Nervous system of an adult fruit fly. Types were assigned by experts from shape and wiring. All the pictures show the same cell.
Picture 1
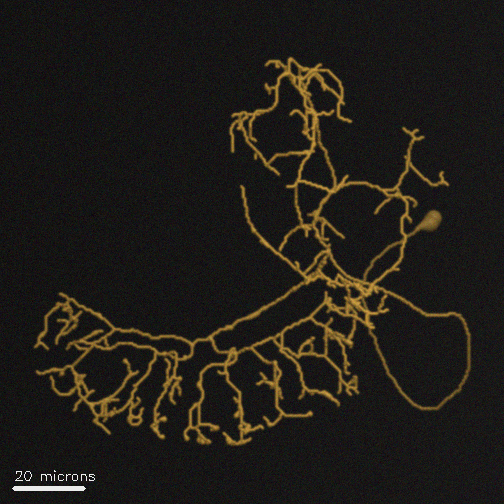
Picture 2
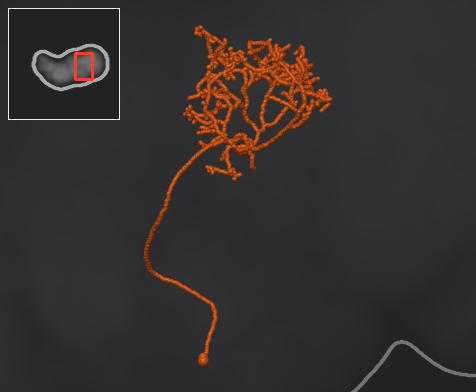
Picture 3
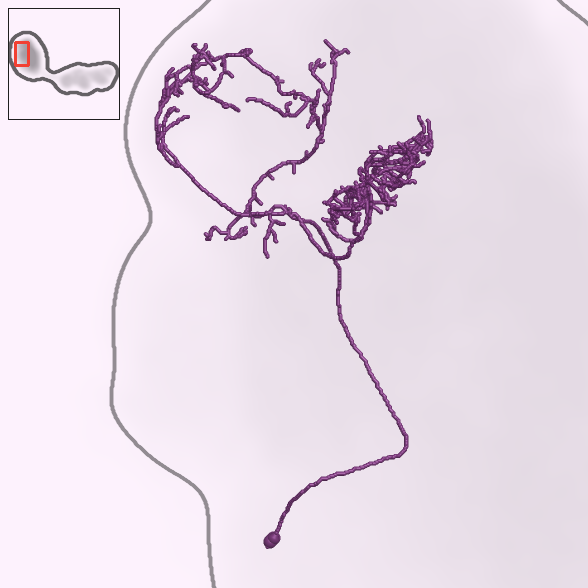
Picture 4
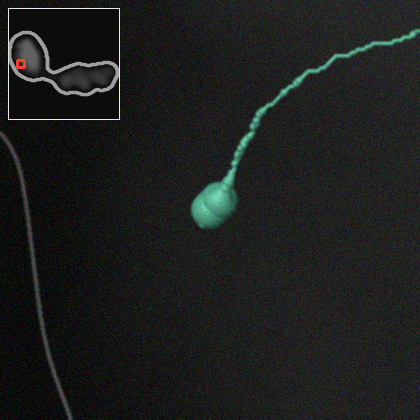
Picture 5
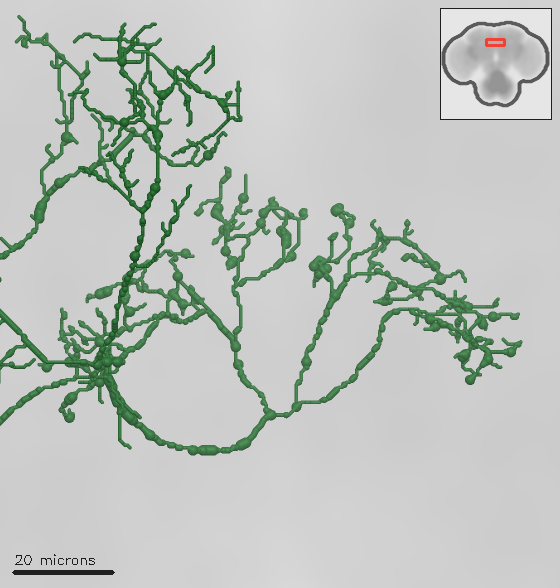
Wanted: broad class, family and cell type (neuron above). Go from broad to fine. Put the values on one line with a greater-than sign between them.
central-brain intrinsic neuron > hemilineage LALv1_dorsal > FB5N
